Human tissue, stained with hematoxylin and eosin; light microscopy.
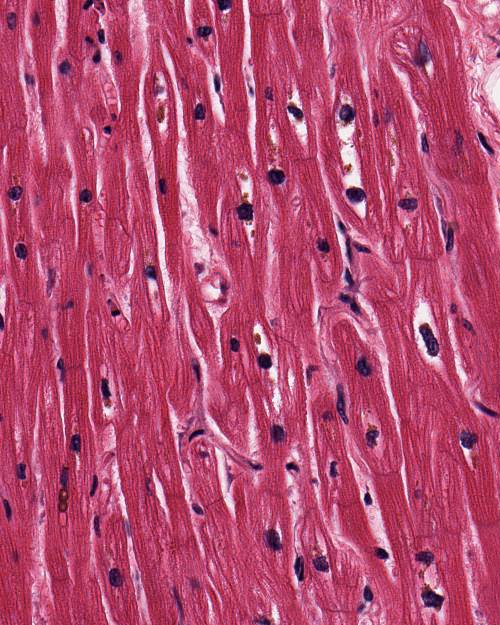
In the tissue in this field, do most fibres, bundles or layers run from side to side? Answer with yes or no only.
No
